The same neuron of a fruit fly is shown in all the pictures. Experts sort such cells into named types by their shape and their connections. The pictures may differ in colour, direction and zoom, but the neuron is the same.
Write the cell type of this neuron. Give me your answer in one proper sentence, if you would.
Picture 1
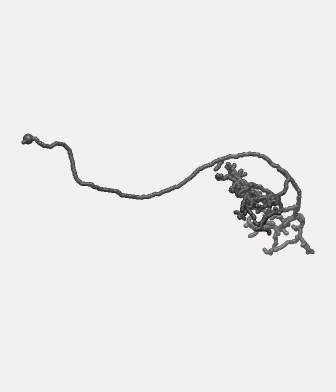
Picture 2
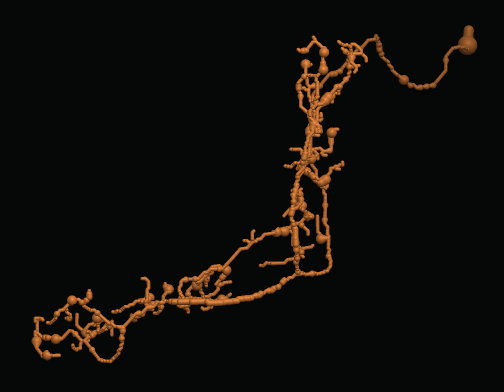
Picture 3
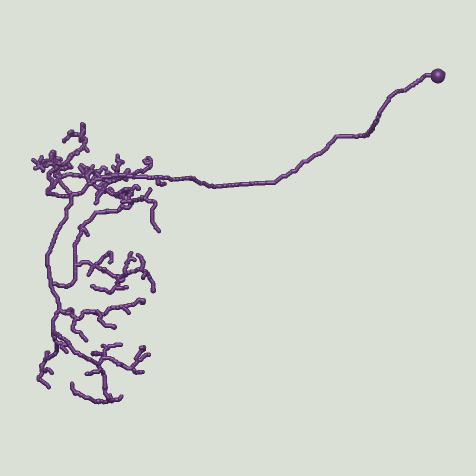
By type, the neuron is FB7D_b.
